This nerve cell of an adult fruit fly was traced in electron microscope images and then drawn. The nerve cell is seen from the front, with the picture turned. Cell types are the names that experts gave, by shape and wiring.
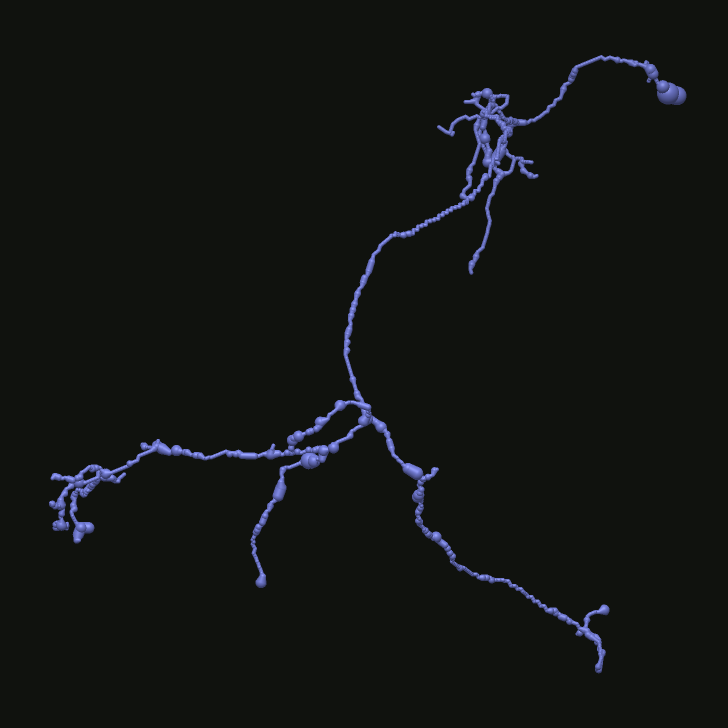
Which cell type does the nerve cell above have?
KCa'b'-ap2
